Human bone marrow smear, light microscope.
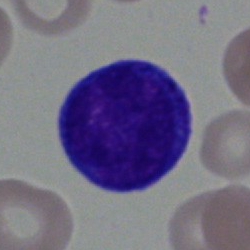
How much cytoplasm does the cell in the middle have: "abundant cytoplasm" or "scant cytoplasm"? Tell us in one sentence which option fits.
Most of this cell is taken up by its nucleus.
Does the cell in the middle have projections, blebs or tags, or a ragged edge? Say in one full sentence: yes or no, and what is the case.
No, the edge of this cell is smooth and even, not rough.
